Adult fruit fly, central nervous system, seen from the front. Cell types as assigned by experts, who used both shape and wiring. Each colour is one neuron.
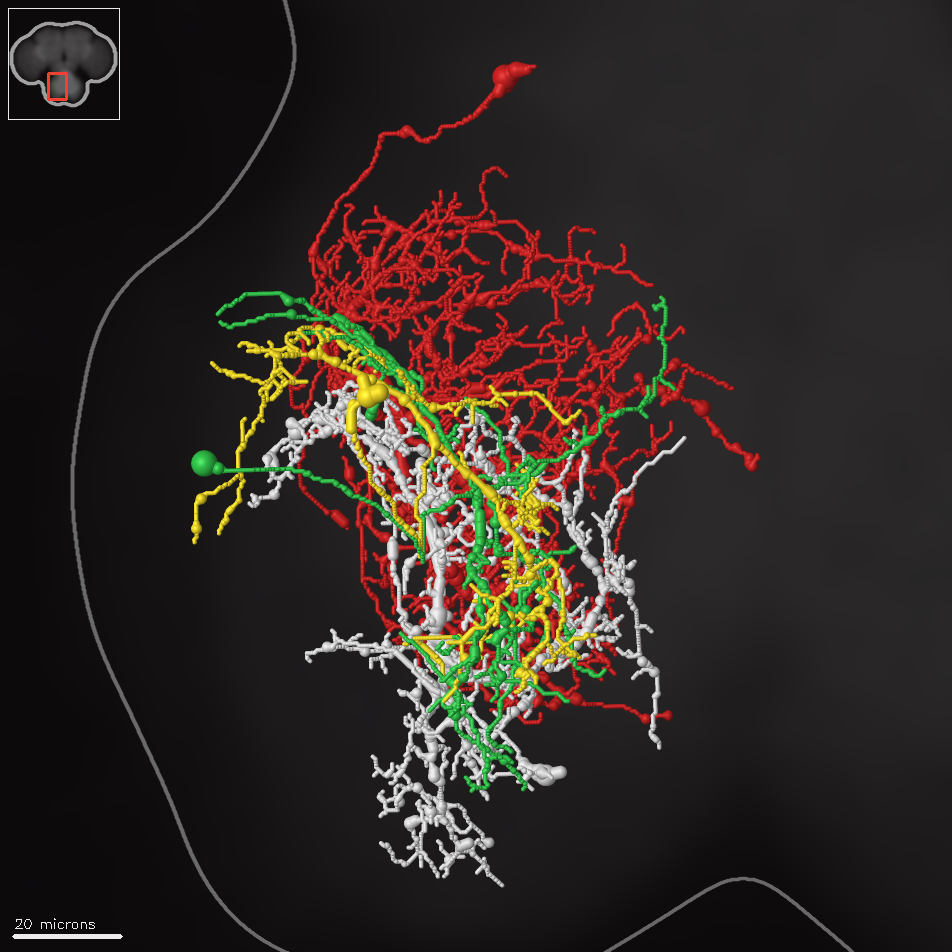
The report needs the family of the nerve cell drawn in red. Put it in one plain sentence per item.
The family is hemilineage 17A.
